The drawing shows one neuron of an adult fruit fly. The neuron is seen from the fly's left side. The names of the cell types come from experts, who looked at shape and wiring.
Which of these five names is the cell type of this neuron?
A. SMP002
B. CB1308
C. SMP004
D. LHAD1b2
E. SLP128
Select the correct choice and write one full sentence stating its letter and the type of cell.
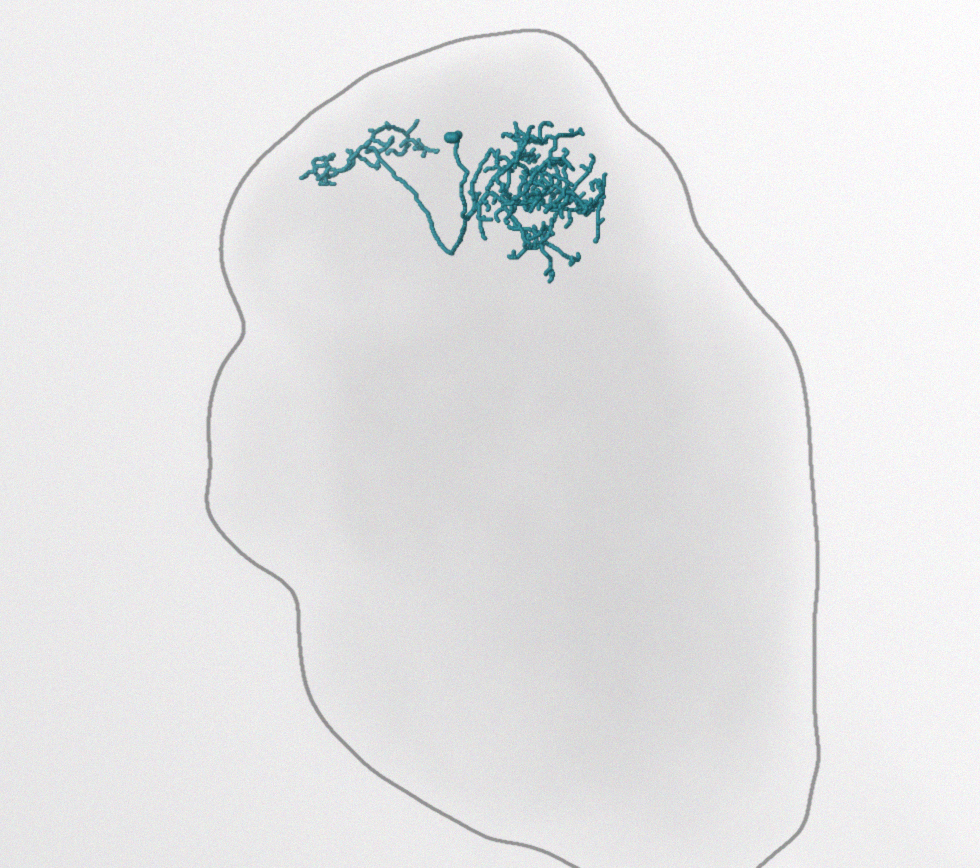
The neuron is identified as LHAD1b2, the cell type in option D.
